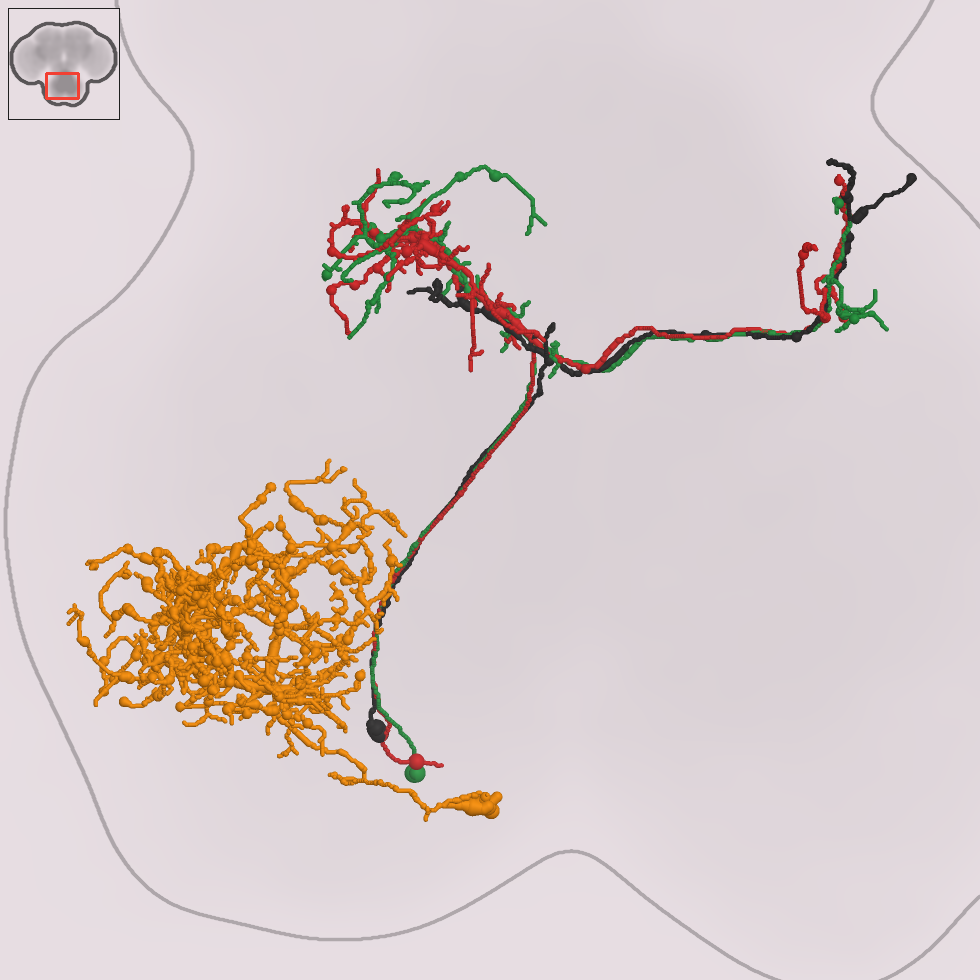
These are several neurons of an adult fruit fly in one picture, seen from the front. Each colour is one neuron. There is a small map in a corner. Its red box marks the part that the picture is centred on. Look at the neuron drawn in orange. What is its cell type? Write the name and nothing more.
IN04B014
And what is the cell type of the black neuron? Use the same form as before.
IN07B098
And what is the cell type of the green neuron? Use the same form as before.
IN07B103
